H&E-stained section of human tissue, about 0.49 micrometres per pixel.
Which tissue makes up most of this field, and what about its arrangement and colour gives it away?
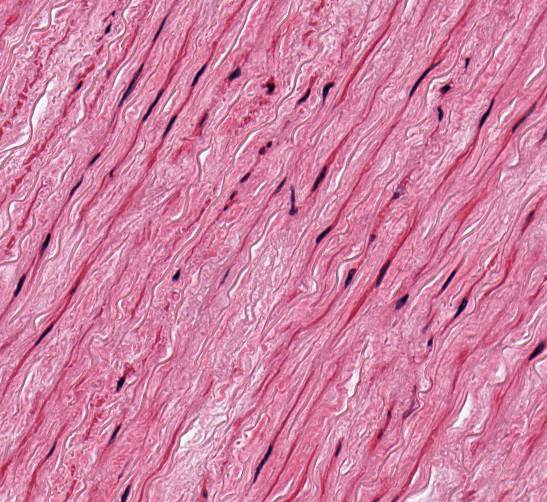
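That's the tunica media of an artery. Parallel, wavy, pink-staining fibres fill the field, running diagonally from lower left to upper right, and the nuclei lie with their long axes along them.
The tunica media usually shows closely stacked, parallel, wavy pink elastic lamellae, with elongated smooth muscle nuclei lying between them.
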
